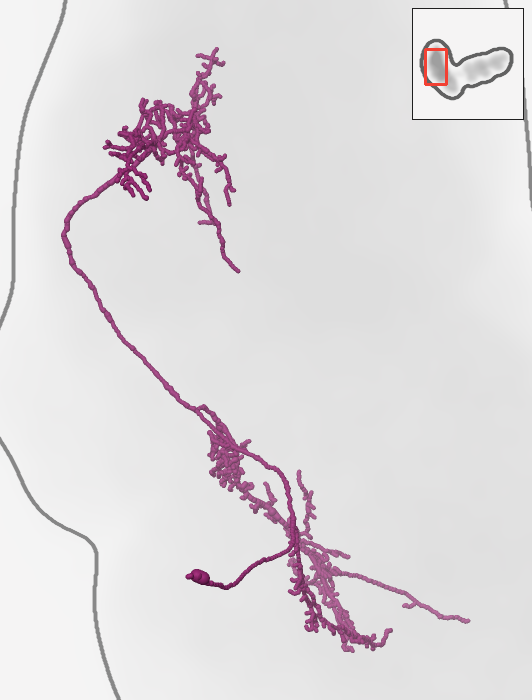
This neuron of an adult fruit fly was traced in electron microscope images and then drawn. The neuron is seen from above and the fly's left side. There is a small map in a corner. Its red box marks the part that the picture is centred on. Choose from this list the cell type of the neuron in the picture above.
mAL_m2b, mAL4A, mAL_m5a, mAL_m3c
mAL_m5a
